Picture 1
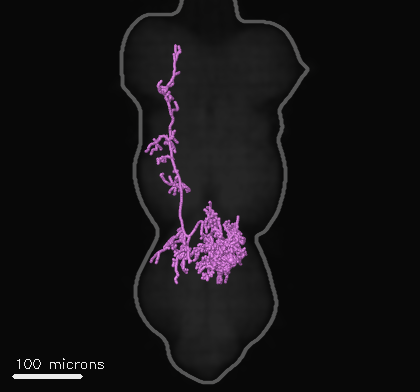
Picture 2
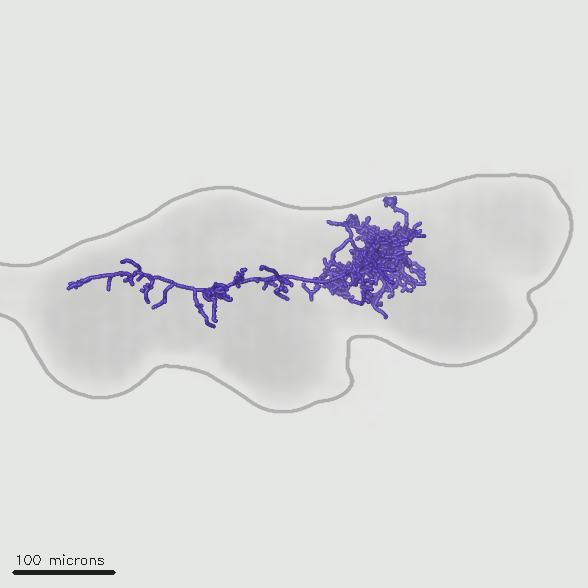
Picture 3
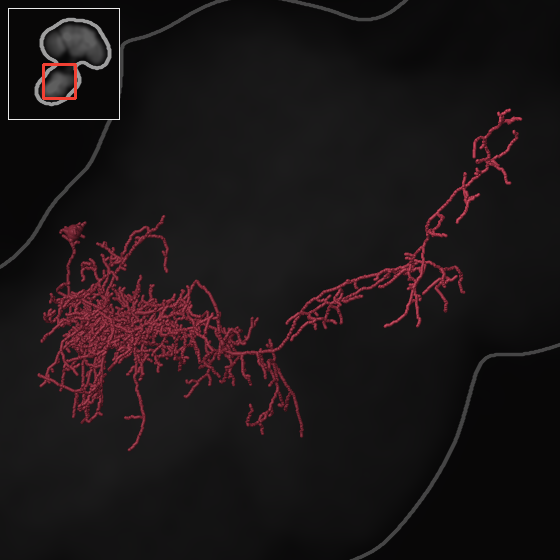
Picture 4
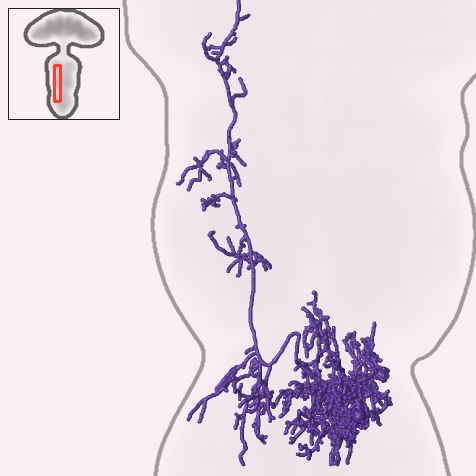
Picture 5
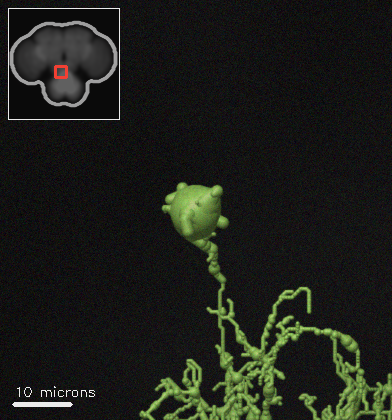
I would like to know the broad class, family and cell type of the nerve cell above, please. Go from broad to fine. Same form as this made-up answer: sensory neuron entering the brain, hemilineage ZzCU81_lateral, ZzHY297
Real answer: nerve-cord intrinsic neuron, hemilineage 18B, IN18B009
